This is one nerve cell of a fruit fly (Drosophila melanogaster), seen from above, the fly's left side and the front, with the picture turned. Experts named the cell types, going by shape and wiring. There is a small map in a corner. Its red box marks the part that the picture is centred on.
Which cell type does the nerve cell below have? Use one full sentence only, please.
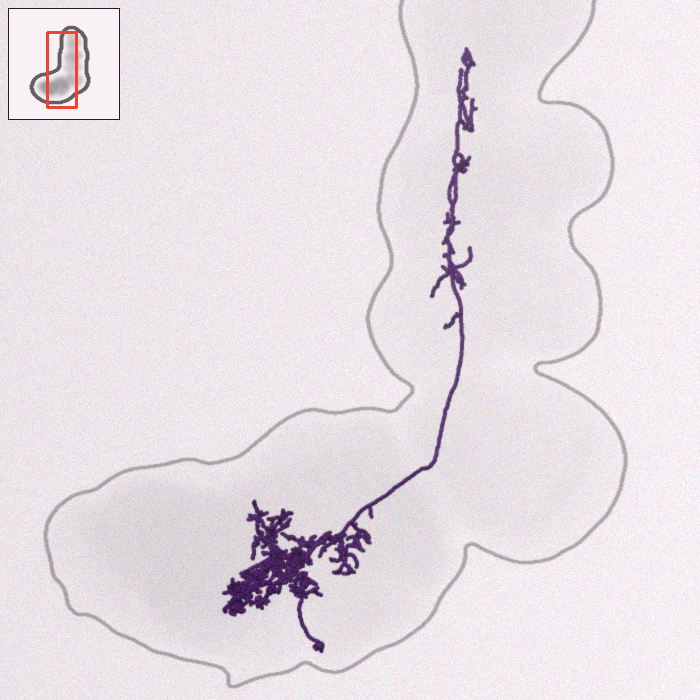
The nerve cell is a member of cell type DNbe006.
